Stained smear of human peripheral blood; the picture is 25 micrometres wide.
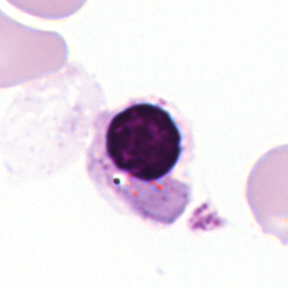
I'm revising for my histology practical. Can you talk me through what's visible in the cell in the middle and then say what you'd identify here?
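Toward the upper part of the cell sits a round nucleus about 7 micrometres across, with most of the cytoplasm below it. The chromatin is dense and dark purple, marked by faint lighter streaks. A moderate rim of pale lilac-grey cytoplasm surrounds it, widest beneath the nucleus; a few small reddish granules lie in the cytoplasm just below it. This cell is a normoblast.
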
